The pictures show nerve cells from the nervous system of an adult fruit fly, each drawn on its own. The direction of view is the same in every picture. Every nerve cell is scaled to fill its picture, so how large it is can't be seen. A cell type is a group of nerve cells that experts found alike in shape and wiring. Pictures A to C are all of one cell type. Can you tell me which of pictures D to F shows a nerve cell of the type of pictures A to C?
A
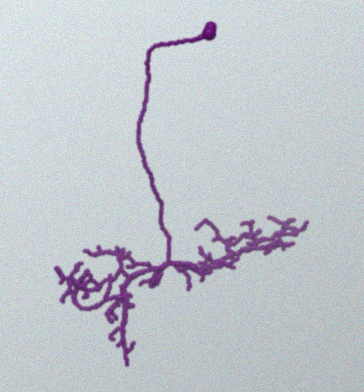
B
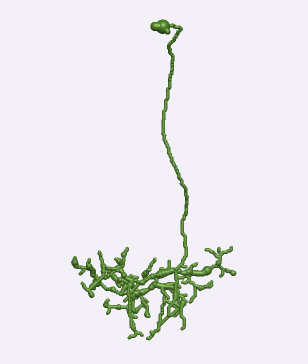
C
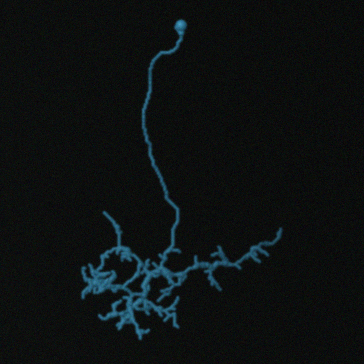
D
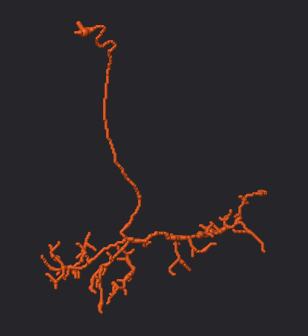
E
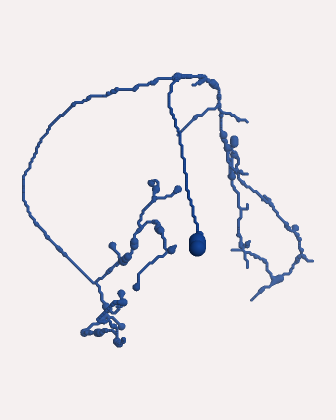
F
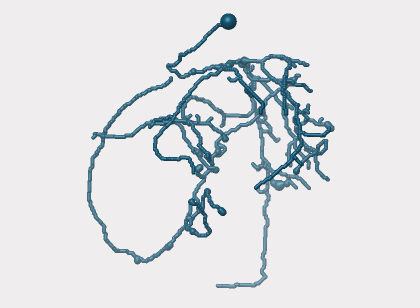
Picture D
